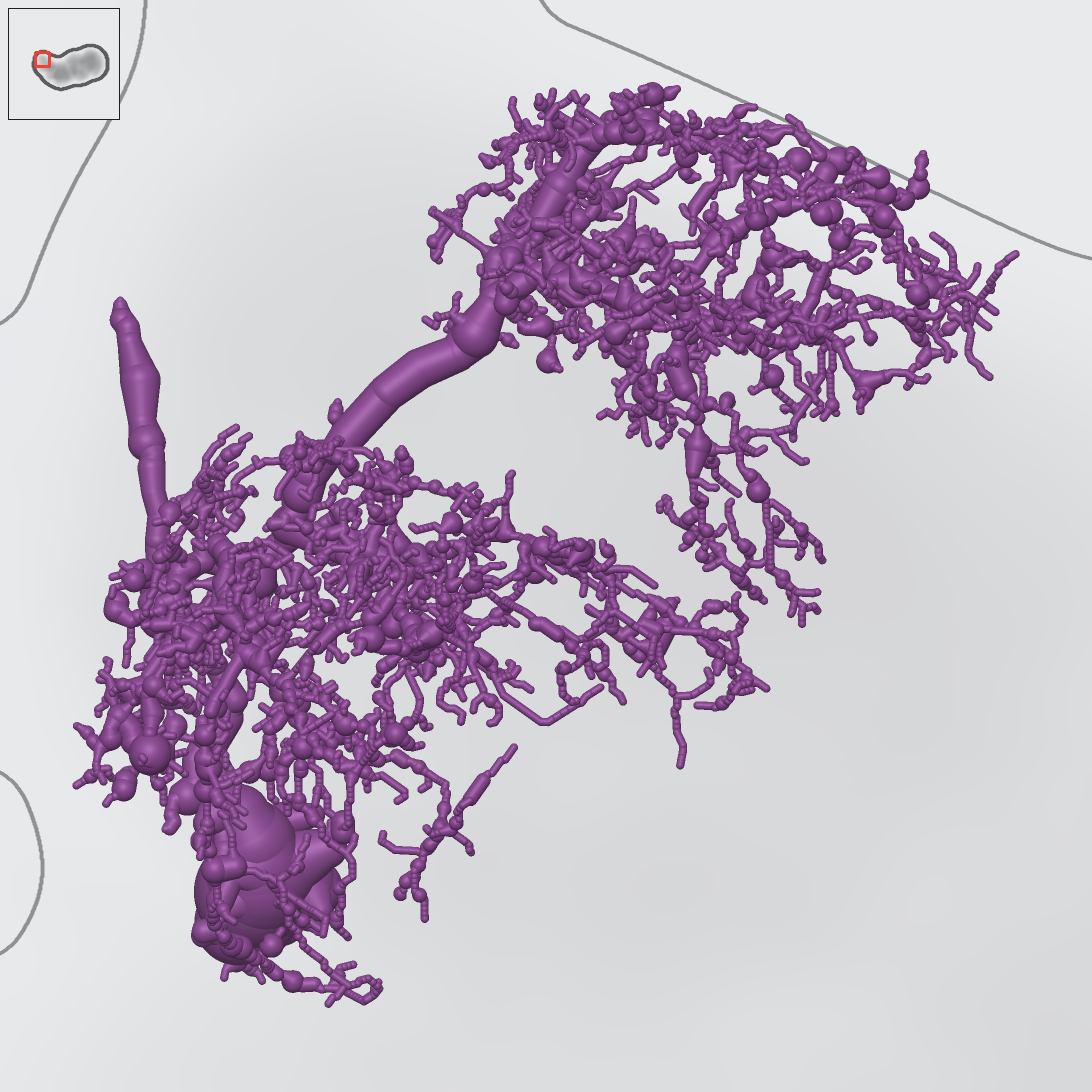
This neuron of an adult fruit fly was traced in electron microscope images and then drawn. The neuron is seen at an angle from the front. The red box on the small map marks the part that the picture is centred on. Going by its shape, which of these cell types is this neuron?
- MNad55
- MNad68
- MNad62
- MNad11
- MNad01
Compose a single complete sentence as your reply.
As for cell type, this neuron is MNad62.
